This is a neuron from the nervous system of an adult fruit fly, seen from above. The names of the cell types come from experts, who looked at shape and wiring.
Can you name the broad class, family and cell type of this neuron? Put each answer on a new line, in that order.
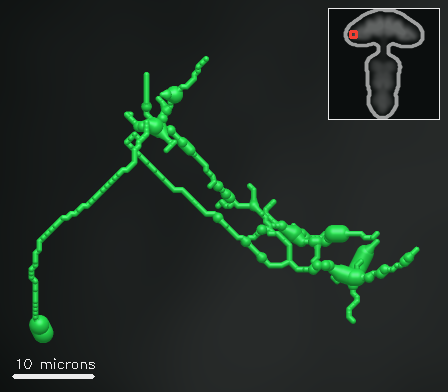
optic-lobe intrinsic neuron
Mi
Mi15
